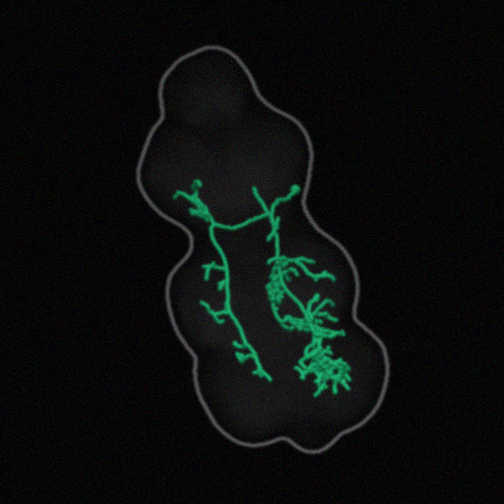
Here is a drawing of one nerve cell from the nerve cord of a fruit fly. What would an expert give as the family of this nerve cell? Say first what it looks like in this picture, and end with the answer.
As drawn here it is about as wide as it is tall. This is a nerve-cord intrinsic neuron. The family is hemilineage 08B.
